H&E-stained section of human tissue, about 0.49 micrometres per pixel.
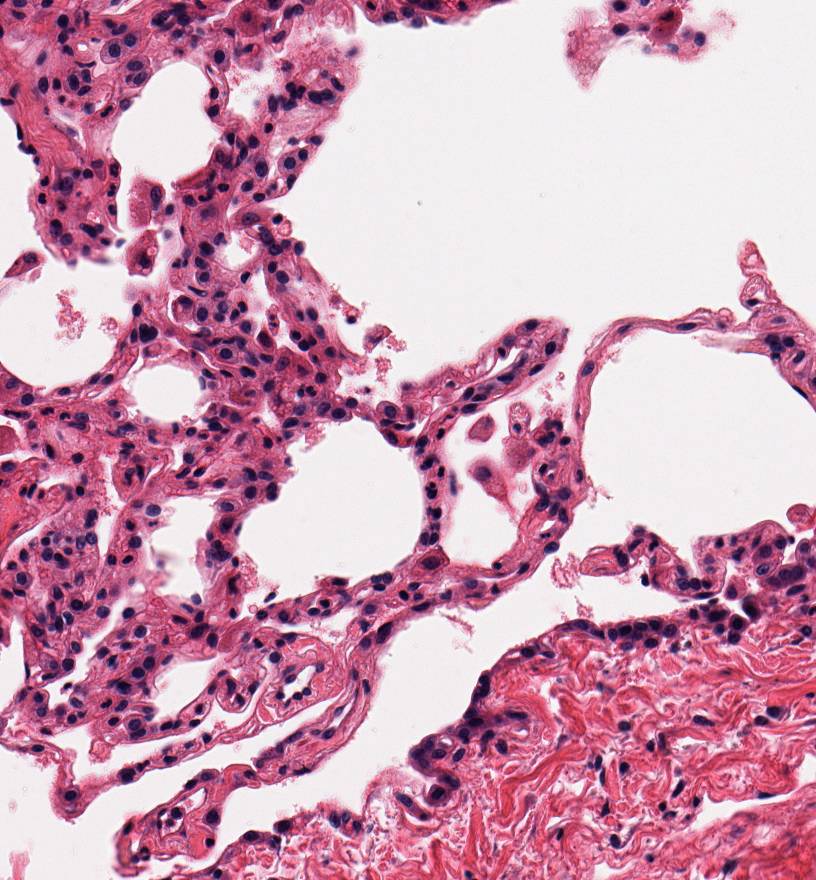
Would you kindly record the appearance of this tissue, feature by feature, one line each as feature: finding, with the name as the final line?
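Septa: thickened, crowded with nuclei in left half; thin in centre and right
Corner: lower right, dense pink collagen, wavy bundles, few scattered nuclei
Spaces: few loose rounded cells near centre, abundant pink cytoplasm
Fat cells: none
Name: lung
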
